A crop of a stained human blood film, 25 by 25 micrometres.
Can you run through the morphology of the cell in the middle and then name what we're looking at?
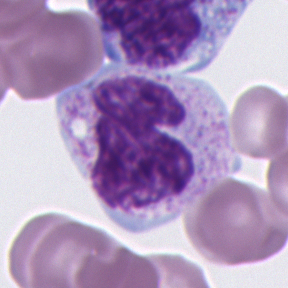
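Outline irregular, somewhat angular, not a smooth circle. Nucleus: deep notch opening toward the right; no distinct nucleoli. Cytoplasm: one small clear vacuole, left of the nucleus. Band neutrophil.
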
